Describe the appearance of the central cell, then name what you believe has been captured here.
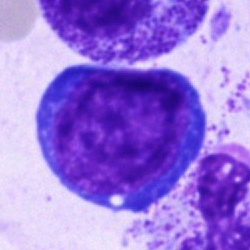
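So, the outline is smooth and rounded, though flattened along the upper edge, and the surface has no projections or blebs. Cytoplasm forms a narrow rim around the nucleus, with one small clear vacuole at the bottom edge. It's a proerythroblast.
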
